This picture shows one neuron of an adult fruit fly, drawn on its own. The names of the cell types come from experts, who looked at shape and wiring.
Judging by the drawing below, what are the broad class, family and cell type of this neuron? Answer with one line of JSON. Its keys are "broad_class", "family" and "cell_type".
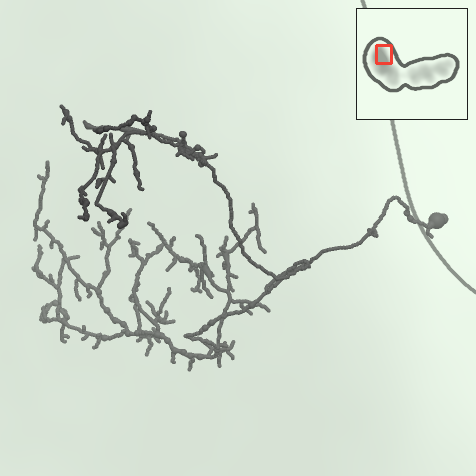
{"broad_class": "visual projection neuron", "family": "hemilineage VLPp&l1_lateral", "cell_type": "LC44"}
